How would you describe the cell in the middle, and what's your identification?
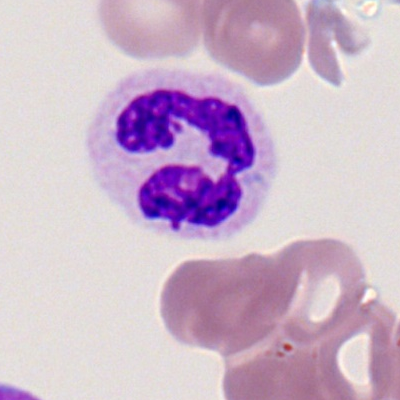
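Round and smooth, the outline of the middle cell encloses a nucleus made of an upper and a lower mass, joined by a narrow strand on the right side. Its chromatin is dark purple and coarsely clumped. Fine, faint granules lie in the cytoplasm. The cell is a segmented neutrophil.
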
